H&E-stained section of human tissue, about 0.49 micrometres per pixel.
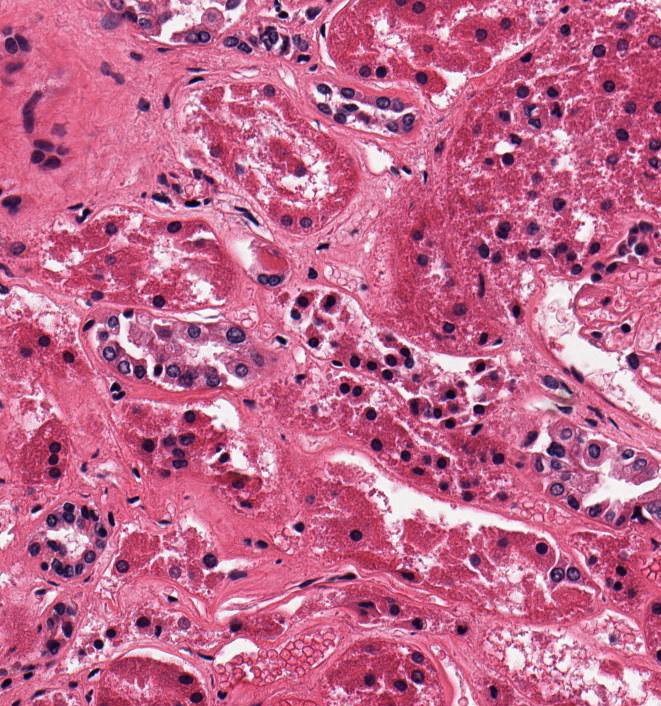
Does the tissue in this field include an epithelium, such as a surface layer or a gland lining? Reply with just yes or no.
Yes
